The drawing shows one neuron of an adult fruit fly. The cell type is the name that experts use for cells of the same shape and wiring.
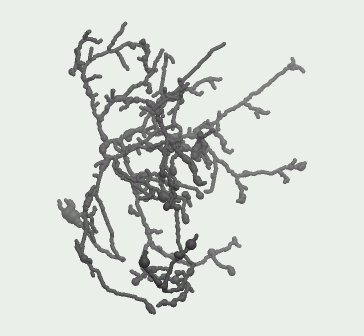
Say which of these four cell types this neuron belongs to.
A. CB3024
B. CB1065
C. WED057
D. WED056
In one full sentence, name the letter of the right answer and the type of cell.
Among the listed cell types, CB3024 in option A is that of the neuron.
